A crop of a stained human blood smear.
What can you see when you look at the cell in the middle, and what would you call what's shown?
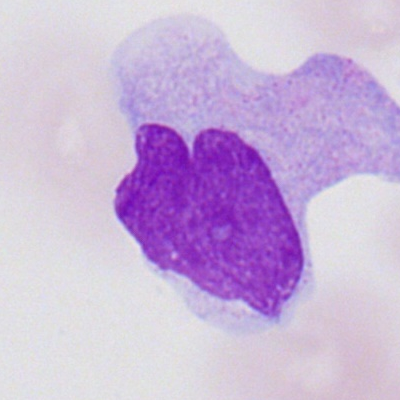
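The nucleus of the cell in the middle has a deep notch in its top edge and sits in the lower left part of the cell. The cytoplasm is abundant and pale greyish-blue. The cell is a monocyte.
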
